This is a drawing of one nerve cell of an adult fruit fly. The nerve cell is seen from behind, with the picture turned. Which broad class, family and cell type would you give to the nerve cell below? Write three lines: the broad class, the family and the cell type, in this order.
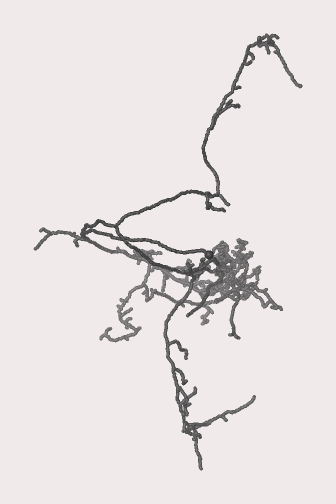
central-brain intrinsic neuron
hemilineage DM1_antero_dorsal
CRE081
